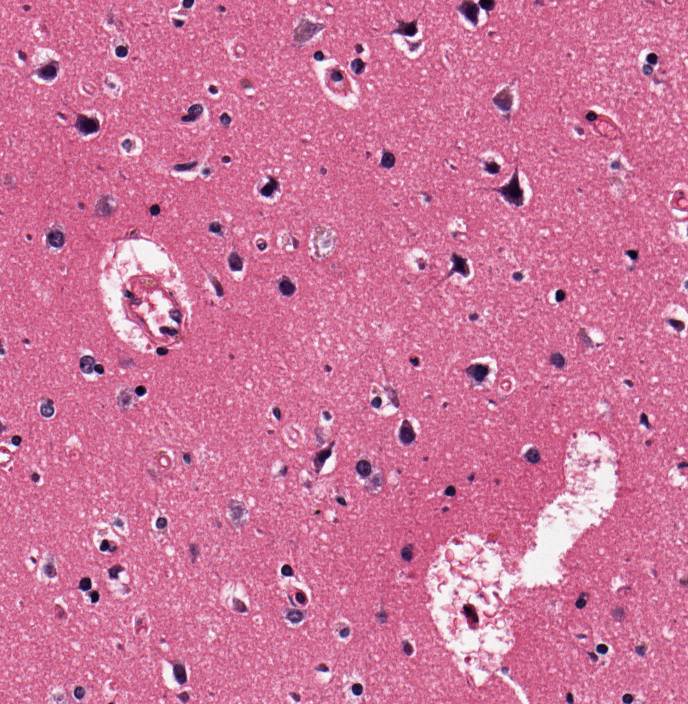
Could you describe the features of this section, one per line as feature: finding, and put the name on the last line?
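Background: continuous pink, finely granular matrix across the whole field, cells scattered singly
Neurons: scattered, triangular cell bodies tapering into a single process, as upper right
Small nuclei: many, round, dark-staining, no visible cytoplasm, evenly scattered
Vessel: small, in an oval clear space, left side a little above middle
Name: cerebral cortex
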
